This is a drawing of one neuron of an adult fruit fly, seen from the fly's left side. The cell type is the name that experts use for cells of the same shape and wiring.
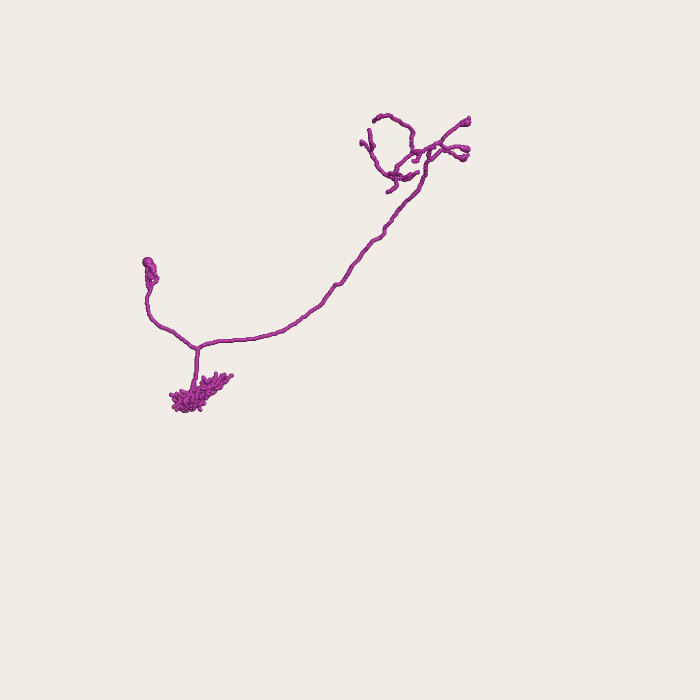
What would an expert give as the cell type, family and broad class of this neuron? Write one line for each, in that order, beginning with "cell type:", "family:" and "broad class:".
cell type: VC3_adPN
family: hemilineage ALad1
broad class: central-brain intrinsic neuron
